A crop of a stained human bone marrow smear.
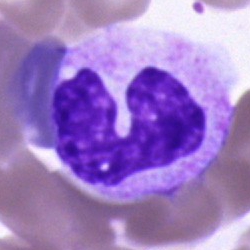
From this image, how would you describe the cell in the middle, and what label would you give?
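Deeply notched from its top edge, the nucleus has dark purple, coarsely clumped chromatin. The cytoplasm is abundant and pale lilac. Fine pinkish-purple granules are scattered through it. The cell is a band neutrophil.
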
